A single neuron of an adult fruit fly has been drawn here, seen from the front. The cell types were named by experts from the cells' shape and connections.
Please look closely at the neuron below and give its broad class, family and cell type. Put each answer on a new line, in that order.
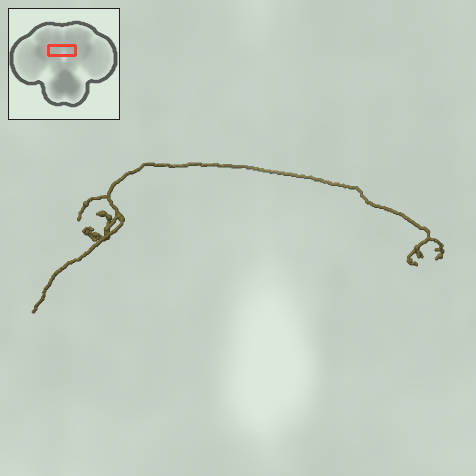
sensory neuron entering the brain
class olfactory
ORN_DA4l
